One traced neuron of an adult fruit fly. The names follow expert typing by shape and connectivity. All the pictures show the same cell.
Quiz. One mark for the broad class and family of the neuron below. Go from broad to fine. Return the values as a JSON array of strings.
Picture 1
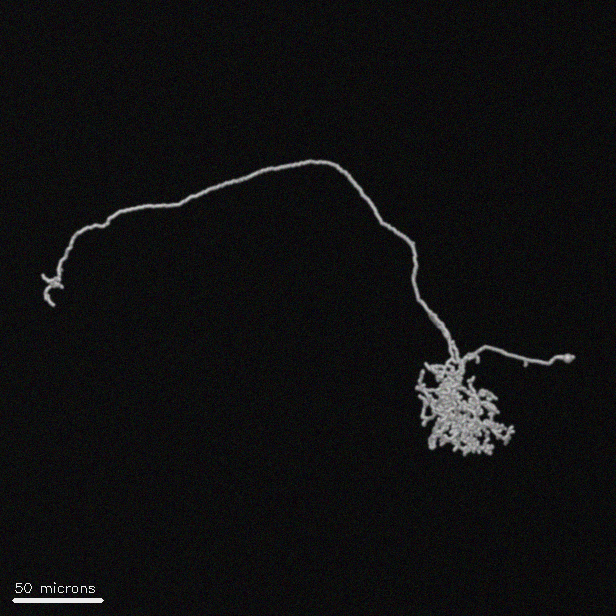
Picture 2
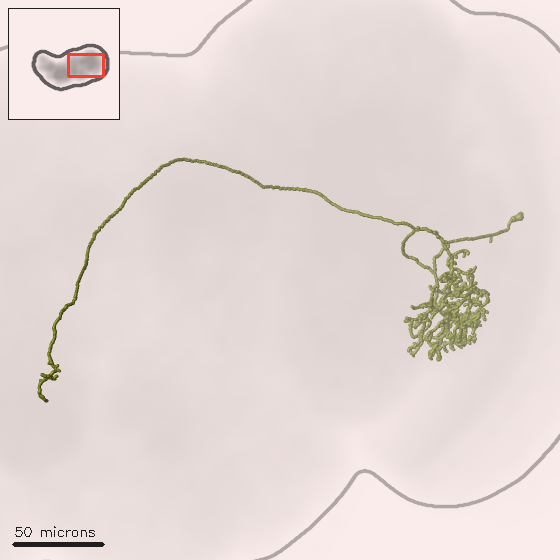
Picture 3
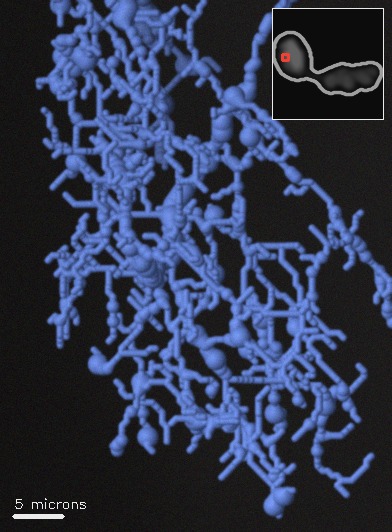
["central-brain intrinsic neuron", "hemilineage VLPl2_medial"]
